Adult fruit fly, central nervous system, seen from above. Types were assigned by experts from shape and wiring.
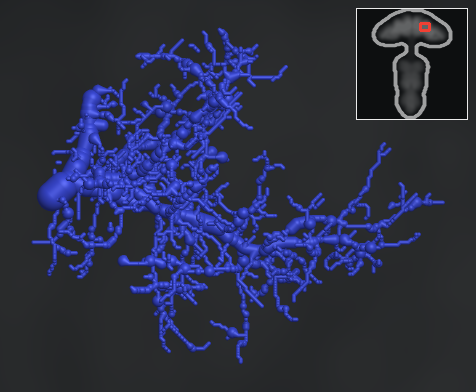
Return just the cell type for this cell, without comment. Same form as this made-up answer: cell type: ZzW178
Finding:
cell type: PVLP137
